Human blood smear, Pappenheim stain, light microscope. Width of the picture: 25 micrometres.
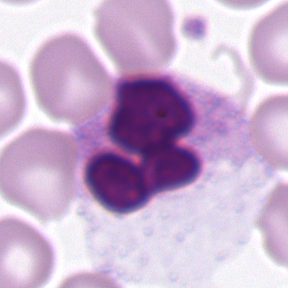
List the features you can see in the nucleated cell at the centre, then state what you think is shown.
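Set in the upper-left part of the cell, the nucleus has dense, dark purple chromatin. Abundant and very pale, the cytoplasm has fine, small granules scattered throughout. The cell is a segmented neutrophil.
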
